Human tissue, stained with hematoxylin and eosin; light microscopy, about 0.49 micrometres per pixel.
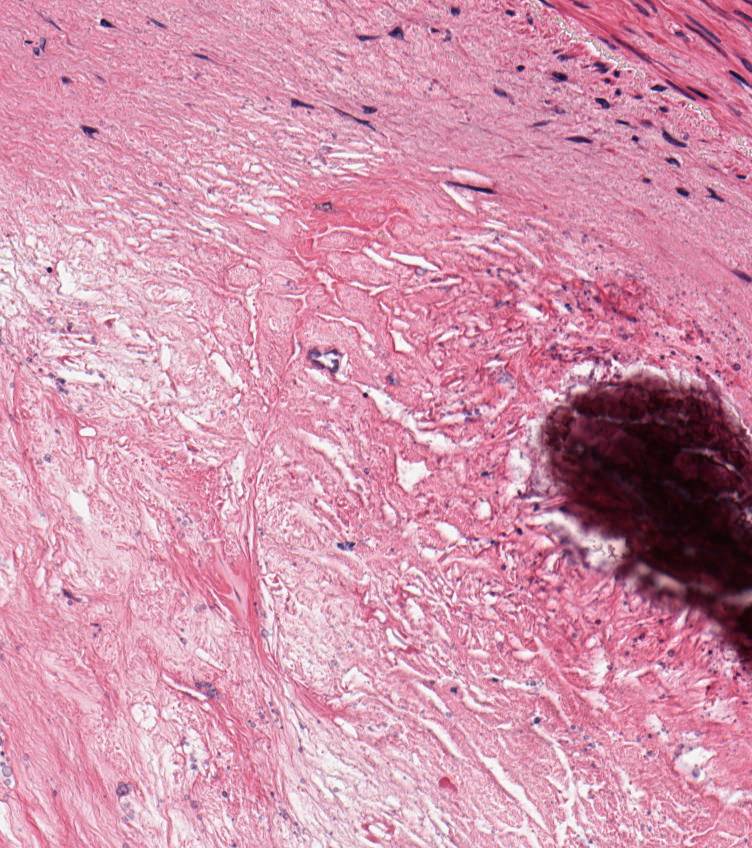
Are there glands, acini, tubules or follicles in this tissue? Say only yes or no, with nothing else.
No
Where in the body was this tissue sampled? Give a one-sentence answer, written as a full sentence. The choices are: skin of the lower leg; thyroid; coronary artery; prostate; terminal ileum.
The specimen on this slide came from the coronary artery.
